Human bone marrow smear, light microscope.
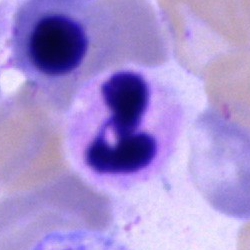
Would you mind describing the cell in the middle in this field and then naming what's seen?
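First, the nucleus is divided into two lobes, the lower one larger than the upper. Second, the chromatin is dense and dark purple throughout. Third, the cytoplasm is pale pinkish-lilac. Last, the name: segmented neutrophil.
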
